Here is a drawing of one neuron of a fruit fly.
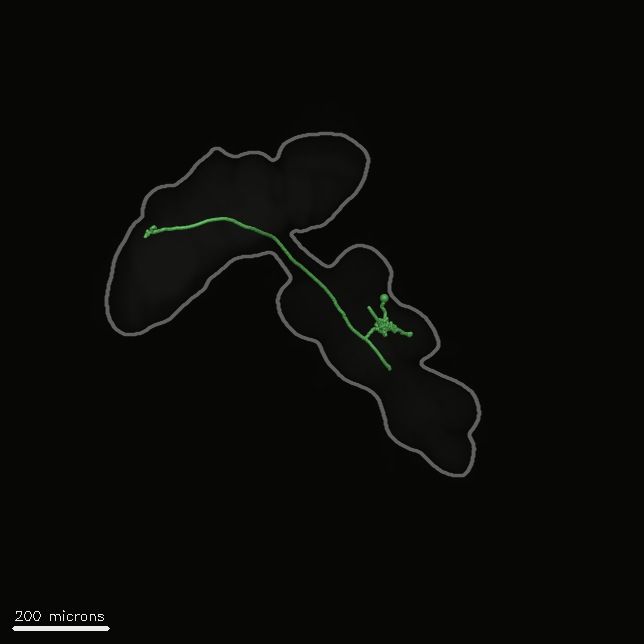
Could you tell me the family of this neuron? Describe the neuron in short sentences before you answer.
The cell body is in the middle of the picture. From left to right in the picture it spans about 550 microns. This is an ascending neuron. The family is hemilineage 10B.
